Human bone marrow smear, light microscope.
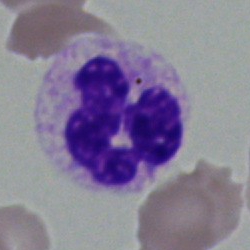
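Segmented neutrophil: the cell in the middle of this stained human bone marrow smear. Its nuclear chromatin is dark purple and coarsely clumped, and no nucleoli are visible. The cytoplasm contains fine, faint lilac granules but shows no vacuoles.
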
